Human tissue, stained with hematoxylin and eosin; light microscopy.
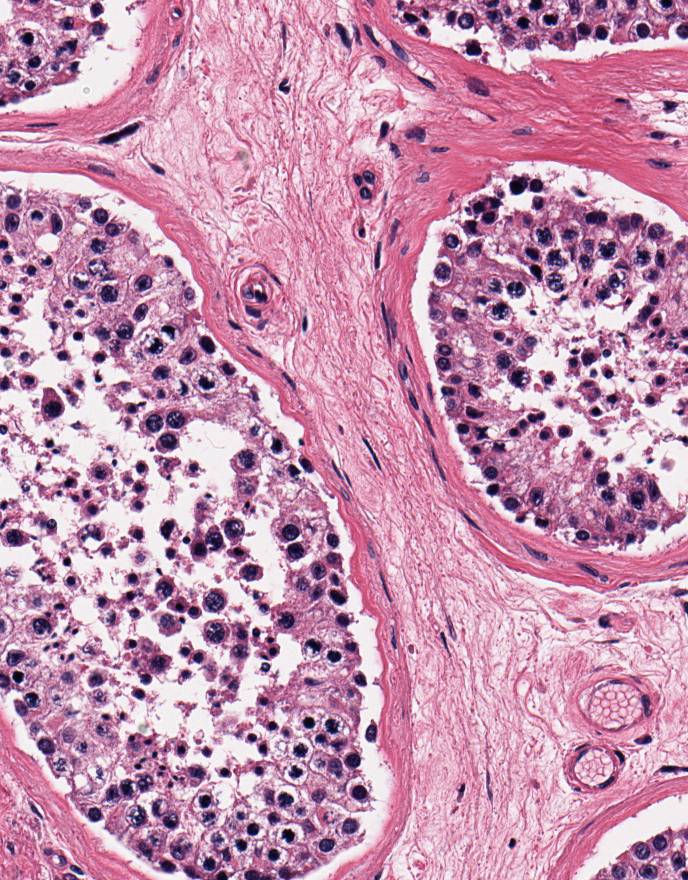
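Testis: parts of several rounded tubules, separated by broad bands of pink fibrous stroma; largest fills left side. Tubules filled by many cell layers with round, dark-staining nuclei, not a single-layered lining. Narrow white cleft separates tubule cells from pink walls, clearest at left and right tubules.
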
